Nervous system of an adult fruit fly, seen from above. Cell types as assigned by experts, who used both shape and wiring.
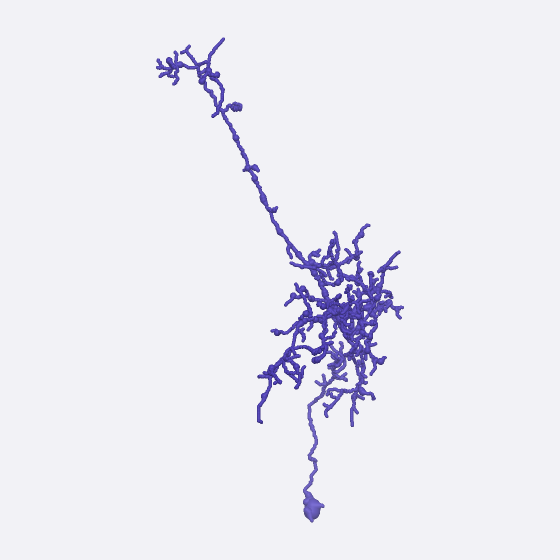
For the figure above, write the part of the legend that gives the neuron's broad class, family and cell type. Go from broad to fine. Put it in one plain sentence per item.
A nerve-cord intrinsic neuron of hemilineage 13A, type IN13A042.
